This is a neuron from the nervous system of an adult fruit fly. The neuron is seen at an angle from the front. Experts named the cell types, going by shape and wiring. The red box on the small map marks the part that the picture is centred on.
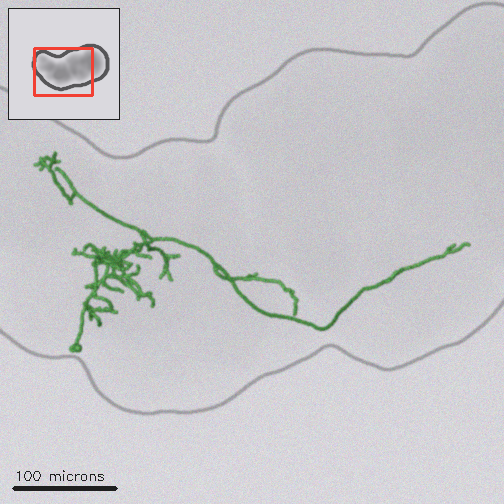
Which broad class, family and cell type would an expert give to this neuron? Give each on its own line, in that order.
ascending neuron
hemilineage 07B
AN07B045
